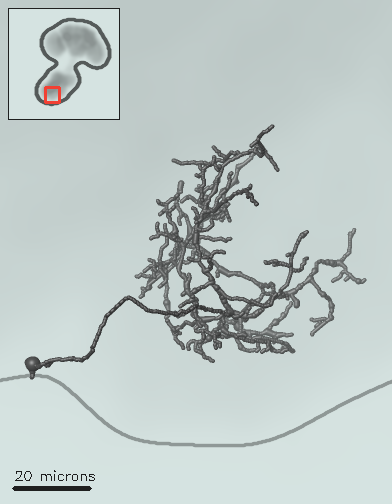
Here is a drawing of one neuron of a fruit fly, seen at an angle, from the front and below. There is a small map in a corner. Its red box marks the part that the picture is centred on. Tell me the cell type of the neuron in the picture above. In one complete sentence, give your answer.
The cell type carried by this neuron is IN13B046.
